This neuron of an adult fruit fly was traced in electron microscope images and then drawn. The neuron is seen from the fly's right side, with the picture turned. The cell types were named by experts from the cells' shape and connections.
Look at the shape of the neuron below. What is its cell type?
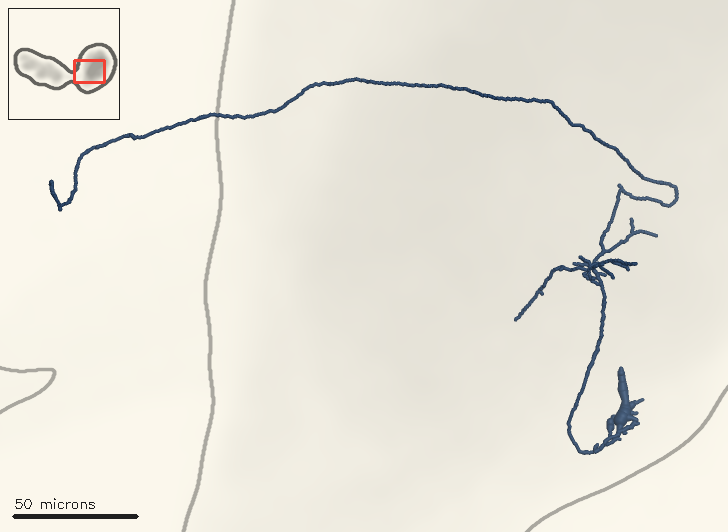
Hugin-RG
